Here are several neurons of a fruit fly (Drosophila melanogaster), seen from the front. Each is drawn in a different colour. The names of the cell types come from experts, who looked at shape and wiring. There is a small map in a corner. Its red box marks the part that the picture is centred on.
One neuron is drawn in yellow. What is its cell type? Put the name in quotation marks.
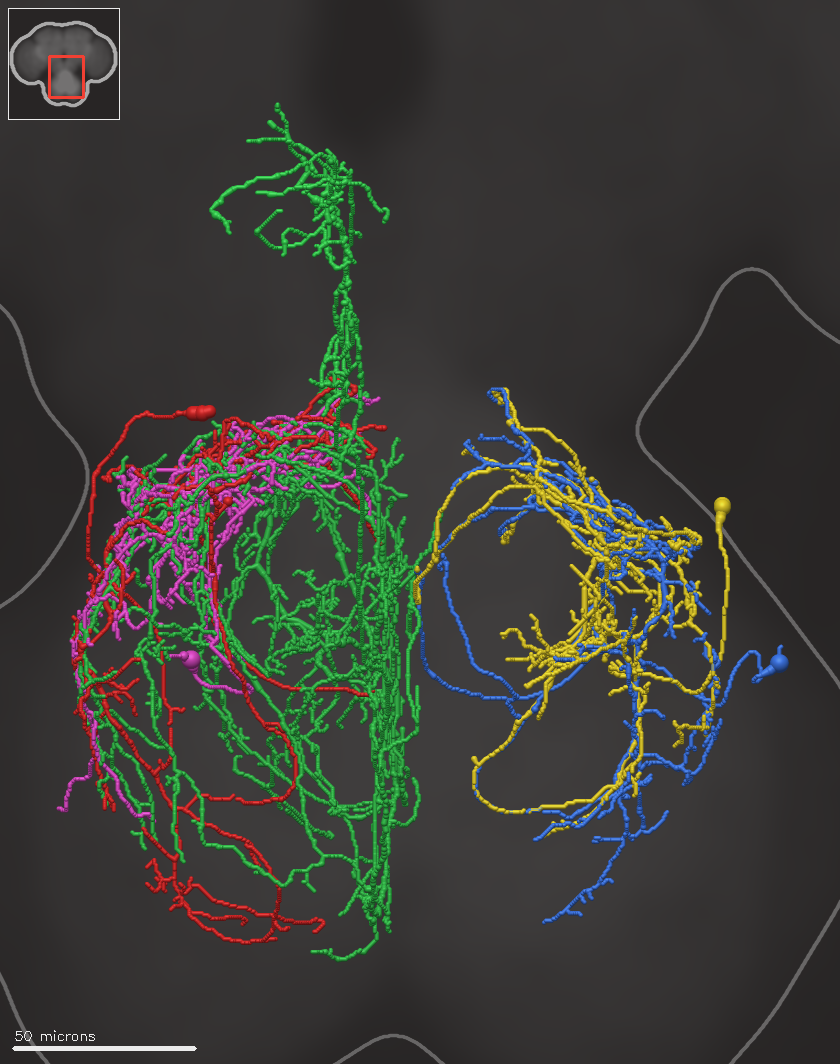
"IN17A067"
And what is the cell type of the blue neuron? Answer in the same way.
"IN17A075"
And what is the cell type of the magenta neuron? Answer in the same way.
"IN03B046"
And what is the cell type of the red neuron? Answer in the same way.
"IN17A072"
